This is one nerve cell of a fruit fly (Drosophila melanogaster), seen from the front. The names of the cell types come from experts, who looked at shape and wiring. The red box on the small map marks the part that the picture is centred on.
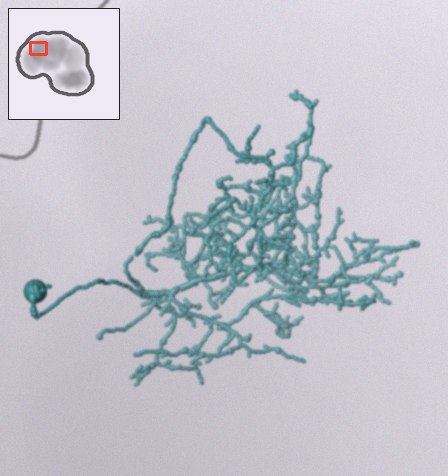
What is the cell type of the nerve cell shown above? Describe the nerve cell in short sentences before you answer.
Dozens of branch ends can be seen. In this view it is wider than it is tall. It is a central-brain intrinsic neuron. It is of cell type PLP058.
